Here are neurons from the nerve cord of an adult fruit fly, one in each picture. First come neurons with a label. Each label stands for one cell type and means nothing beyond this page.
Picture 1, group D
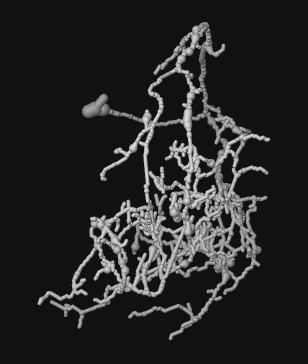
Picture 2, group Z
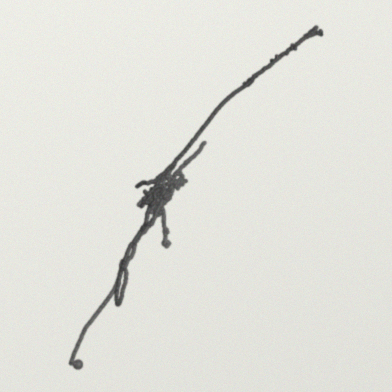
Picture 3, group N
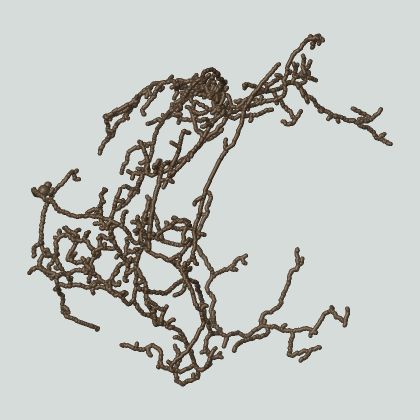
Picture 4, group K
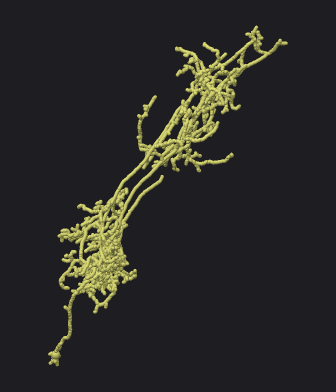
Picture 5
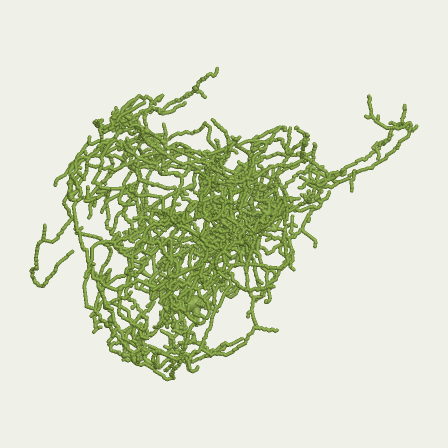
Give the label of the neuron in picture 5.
group D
